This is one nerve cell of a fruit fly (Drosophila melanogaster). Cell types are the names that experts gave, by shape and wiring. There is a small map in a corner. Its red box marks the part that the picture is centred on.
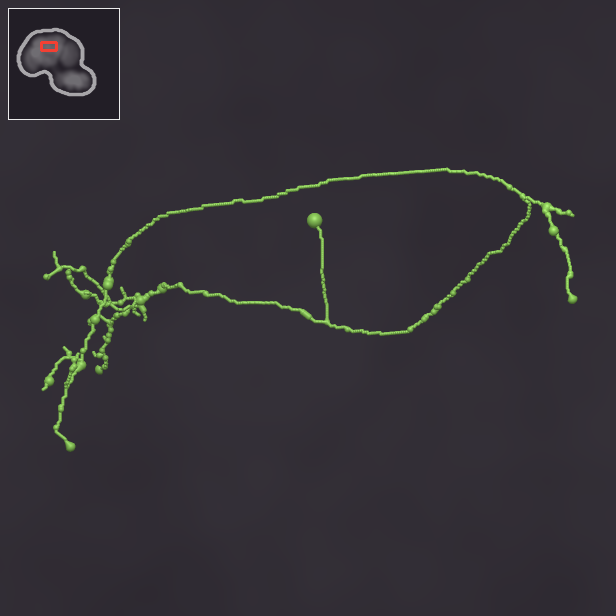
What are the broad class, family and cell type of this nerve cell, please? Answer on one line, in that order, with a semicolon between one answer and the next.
central-brain intrinsic neuron; hemilineage DM1_dorsal; CB4070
